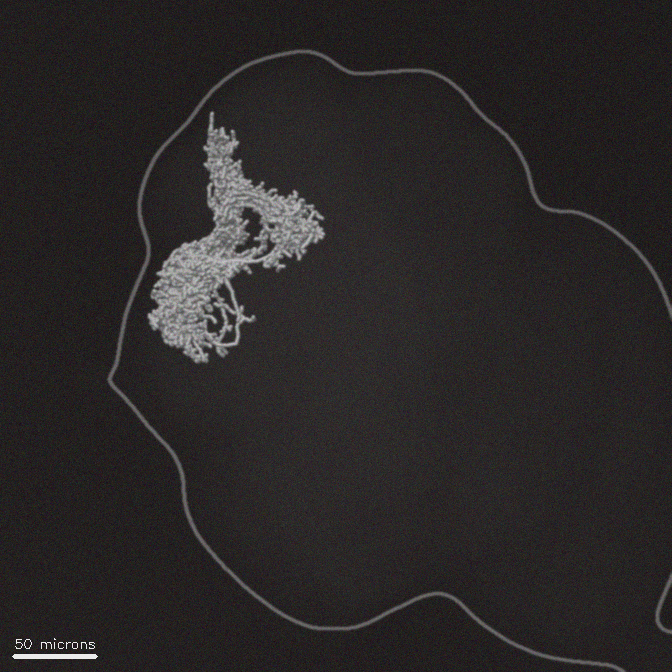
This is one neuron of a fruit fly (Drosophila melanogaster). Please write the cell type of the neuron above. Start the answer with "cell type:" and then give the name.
cell type: AVLP215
